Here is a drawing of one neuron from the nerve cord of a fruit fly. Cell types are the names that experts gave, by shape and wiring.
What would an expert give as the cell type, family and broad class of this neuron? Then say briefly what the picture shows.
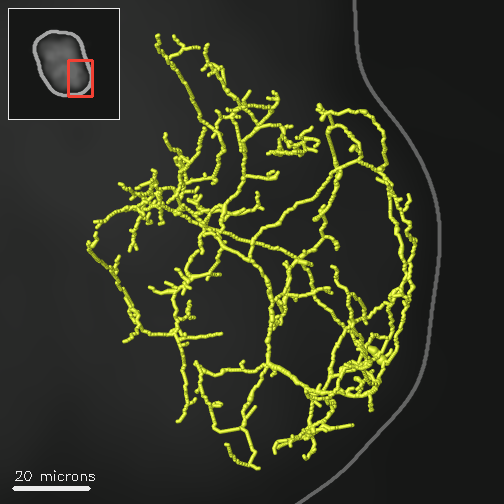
The cell type is IN03A064. Its family is hemilineage 03A. Its broad class is nerve-cord intrinsic neuron. By the scale bar it is about 120 microns tall in this view. In this view it is taller than it is wide.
